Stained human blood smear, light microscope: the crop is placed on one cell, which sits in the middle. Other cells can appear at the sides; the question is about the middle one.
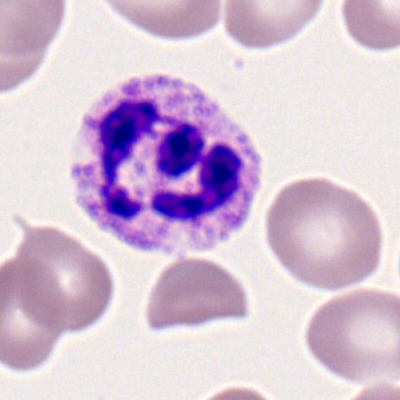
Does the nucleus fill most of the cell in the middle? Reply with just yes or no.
No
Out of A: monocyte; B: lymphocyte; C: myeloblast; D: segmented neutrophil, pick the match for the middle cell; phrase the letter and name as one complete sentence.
The cell in the middle is a segmented neutrophil, so option D is correct.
